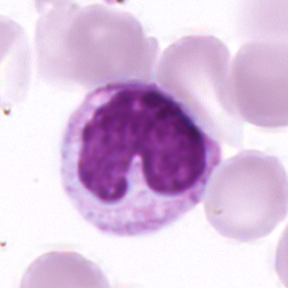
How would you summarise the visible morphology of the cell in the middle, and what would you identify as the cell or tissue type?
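This one's outline is round and smooth. Its nucleus is bent into a horseshoe with the notch opening downward, and I can't make out any nucleoli in it. The cytoplasm carries fine, faint violet granules. It's a band neutrophil.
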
